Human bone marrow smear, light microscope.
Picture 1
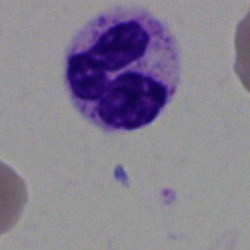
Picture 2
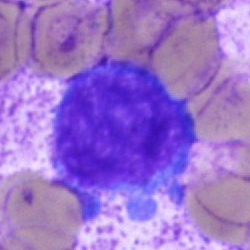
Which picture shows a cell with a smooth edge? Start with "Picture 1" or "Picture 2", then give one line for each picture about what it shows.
Picture 1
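In picture 1: The cell has a round, smooth outline.
In picture 2: Small rounded blue blebs project from the lower edge of the cell.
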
